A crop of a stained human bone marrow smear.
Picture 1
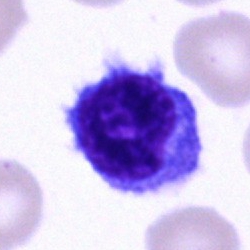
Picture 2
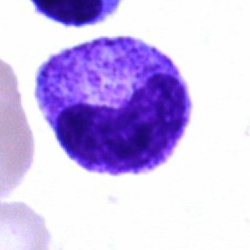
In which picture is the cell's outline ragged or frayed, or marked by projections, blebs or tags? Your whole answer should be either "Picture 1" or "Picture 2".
Picture 1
